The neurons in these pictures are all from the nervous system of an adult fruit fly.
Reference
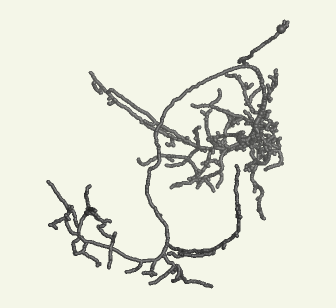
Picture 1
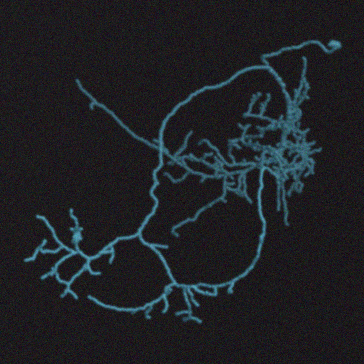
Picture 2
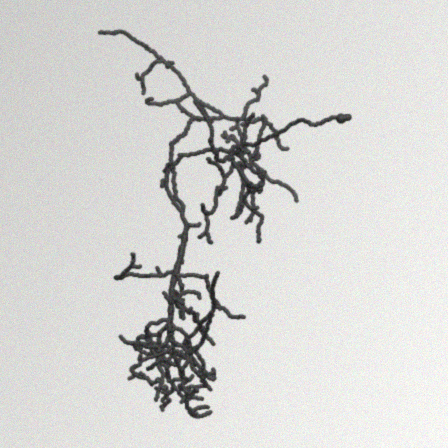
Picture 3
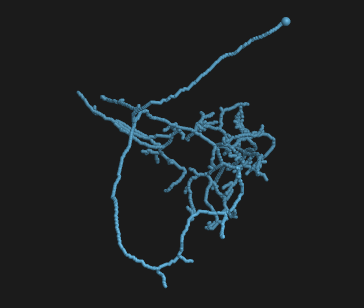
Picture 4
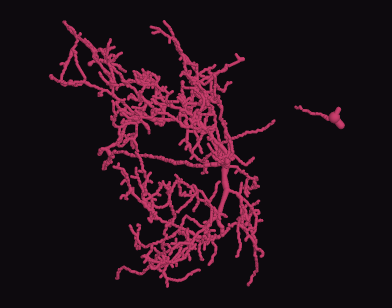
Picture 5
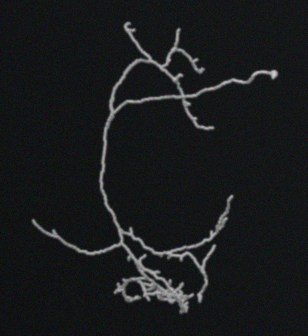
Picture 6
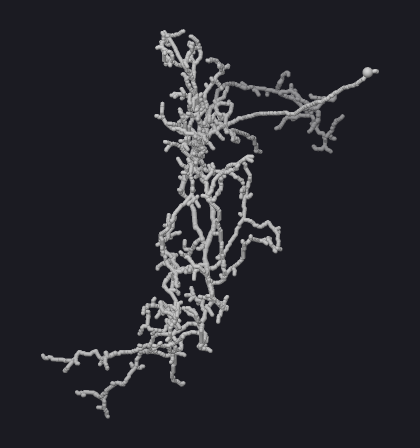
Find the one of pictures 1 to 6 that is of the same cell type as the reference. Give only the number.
1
